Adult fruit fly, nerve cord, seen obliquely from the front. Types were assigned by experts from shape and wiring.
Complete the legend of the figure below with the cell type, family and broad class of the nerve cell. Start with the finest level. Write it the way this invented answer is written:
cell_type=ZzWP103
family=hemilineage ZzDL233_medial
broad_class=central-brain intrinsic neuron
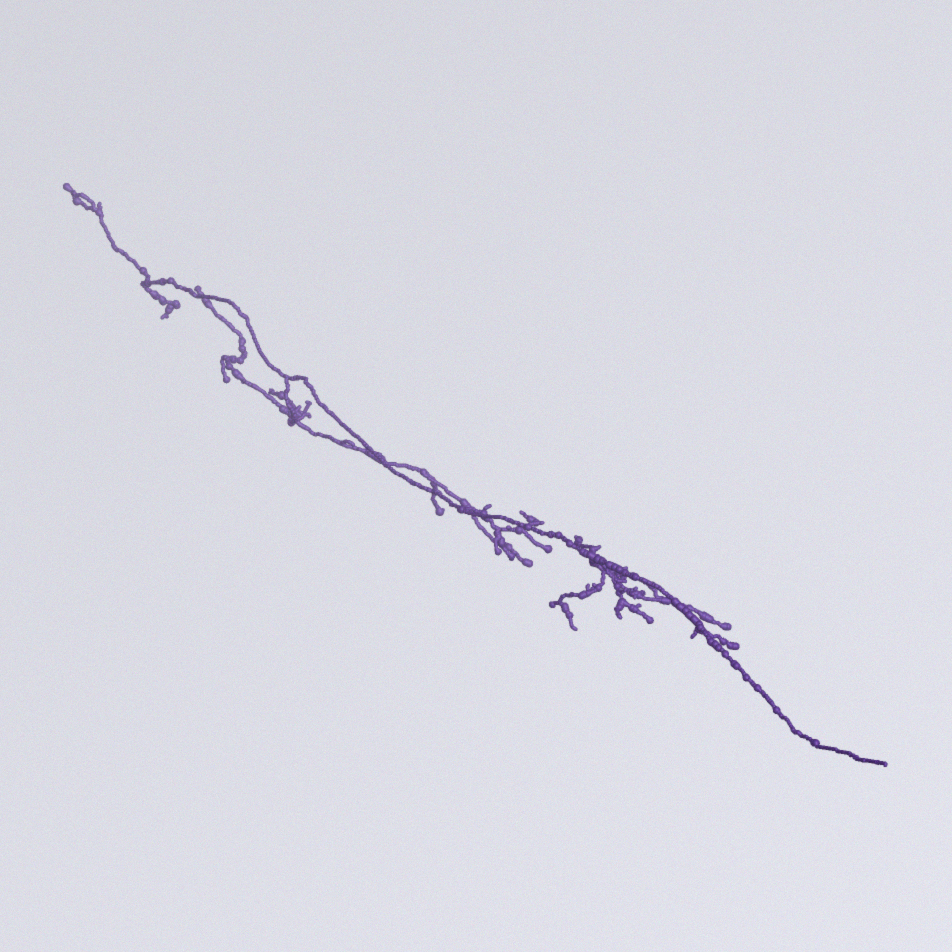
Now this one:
cell_type=DNbe006
family=DNbe
broad_class=descending neuron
